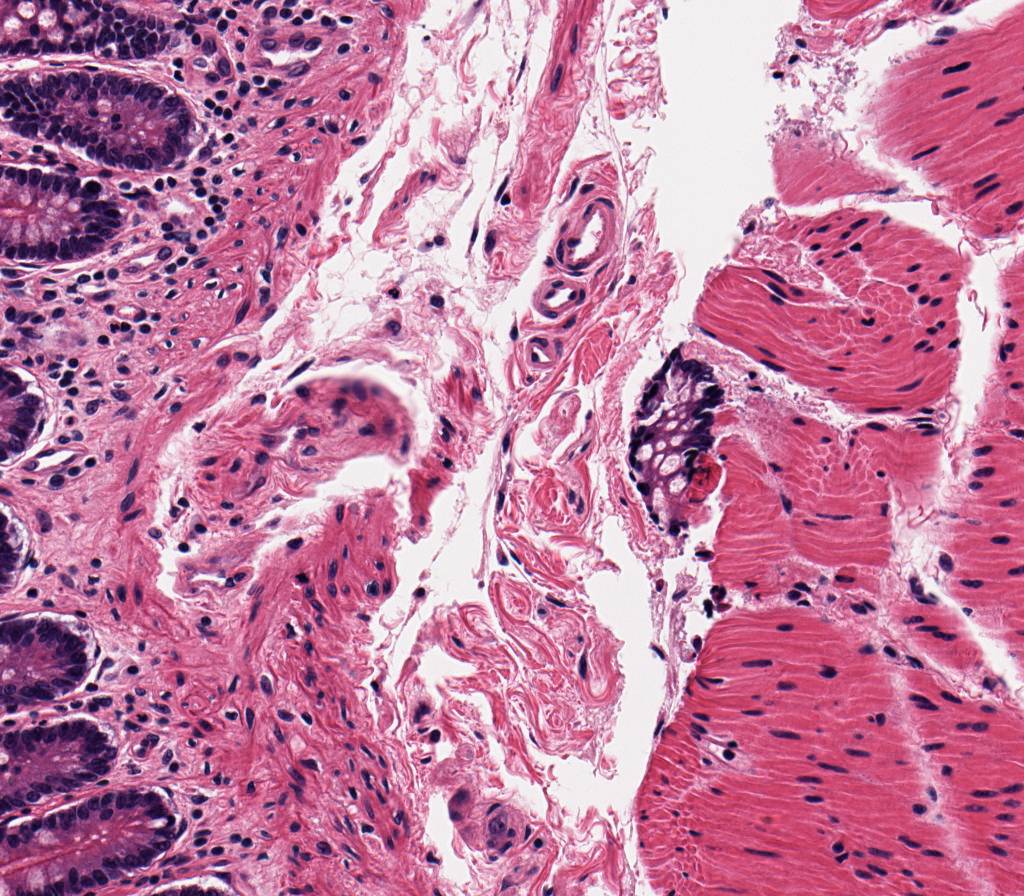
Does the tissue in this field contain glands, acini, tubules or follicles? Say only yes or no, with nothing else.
Yes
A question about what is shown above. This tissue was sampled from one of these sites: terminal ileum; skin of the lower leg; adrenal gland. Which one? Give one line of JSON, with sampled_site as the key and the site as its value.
{"sampled_site": "terminal ileum"}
